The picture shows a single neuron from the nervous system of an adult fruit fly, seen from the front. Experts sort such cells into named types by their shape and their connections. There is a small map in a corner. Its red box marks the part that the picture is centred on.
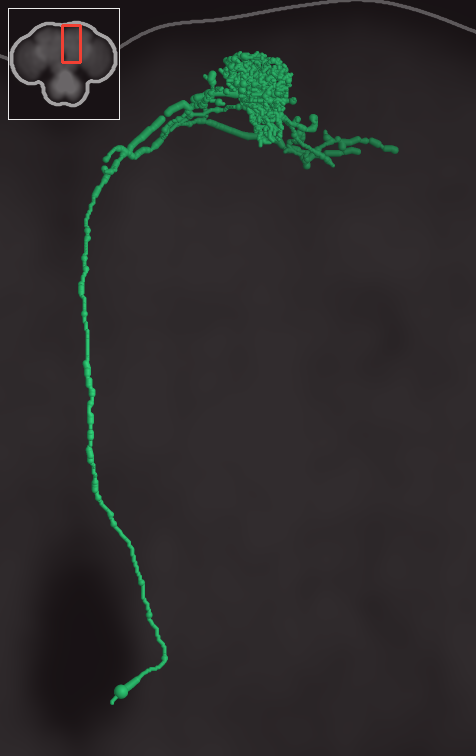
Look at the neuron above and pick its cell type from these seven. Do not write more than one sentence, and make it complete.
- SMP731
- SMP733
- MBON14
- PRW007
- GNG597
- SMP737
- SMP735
Under the cell type MBON14 falls this neuron.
